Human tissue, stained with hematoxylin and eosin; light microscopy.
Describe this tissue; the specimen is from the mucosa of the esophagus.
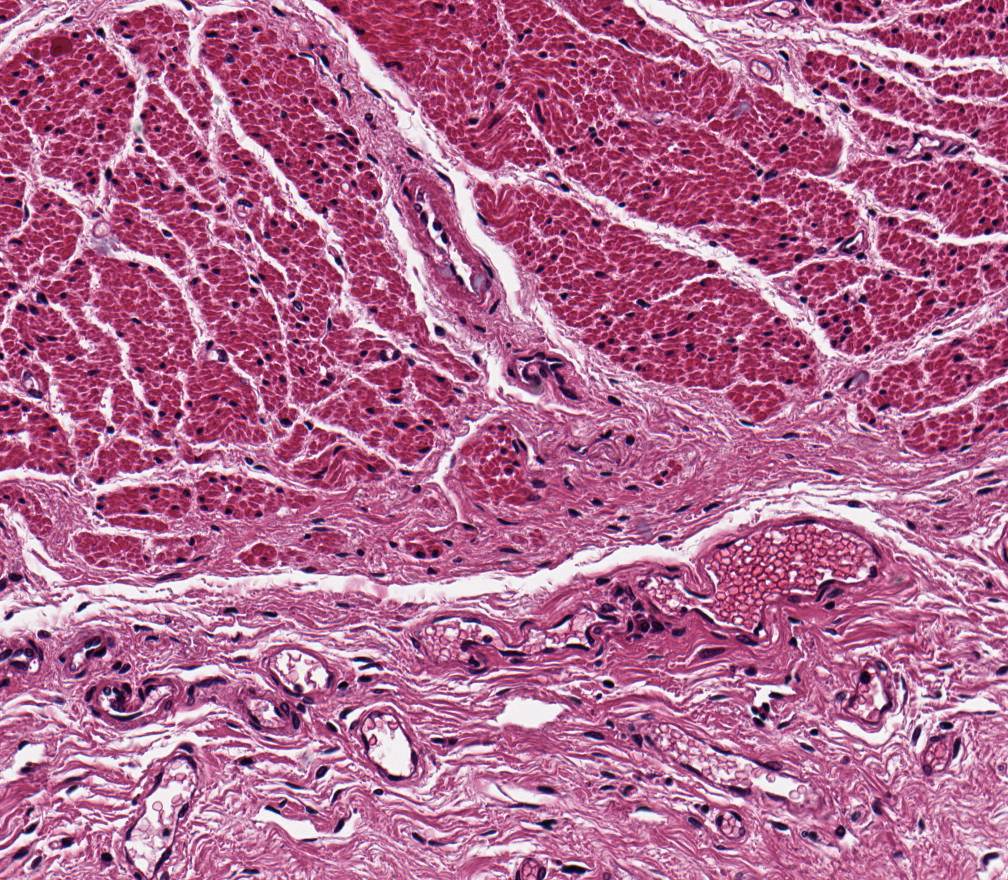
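Upper two-thirds: smooth muscle bundles; lower third: connective tissue. Most muscle cells cut across: packed small rounded pink profiles. Thin pale septa and clefts divide the muscle into many irregular bundles. Vessel packed with red blood cells just right of centre, upper edge of connective tissue.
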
